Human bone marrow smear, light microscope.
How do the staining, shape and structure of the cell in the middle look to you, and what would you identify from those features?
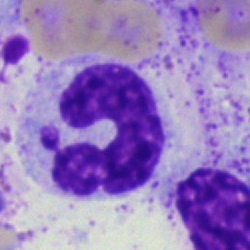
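First, the nucleus curves into a C opening left. Next, its chromatin is coarsely clumped, dark purple with paler patches. Then a moderate rim of pale greyish-lilac cytoplasm surrounds it. Finally, the outline is roughly round and faint. It is a band neutrophil.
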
